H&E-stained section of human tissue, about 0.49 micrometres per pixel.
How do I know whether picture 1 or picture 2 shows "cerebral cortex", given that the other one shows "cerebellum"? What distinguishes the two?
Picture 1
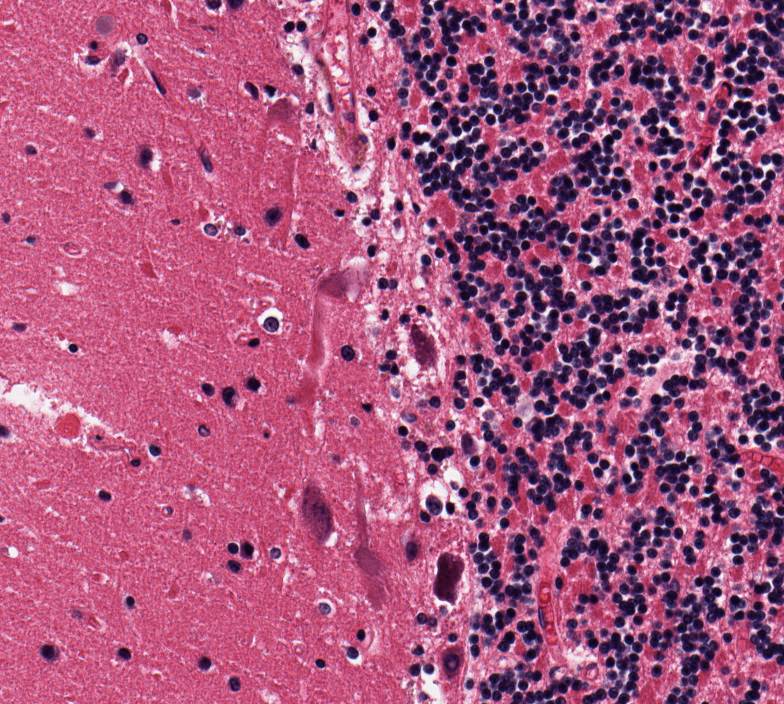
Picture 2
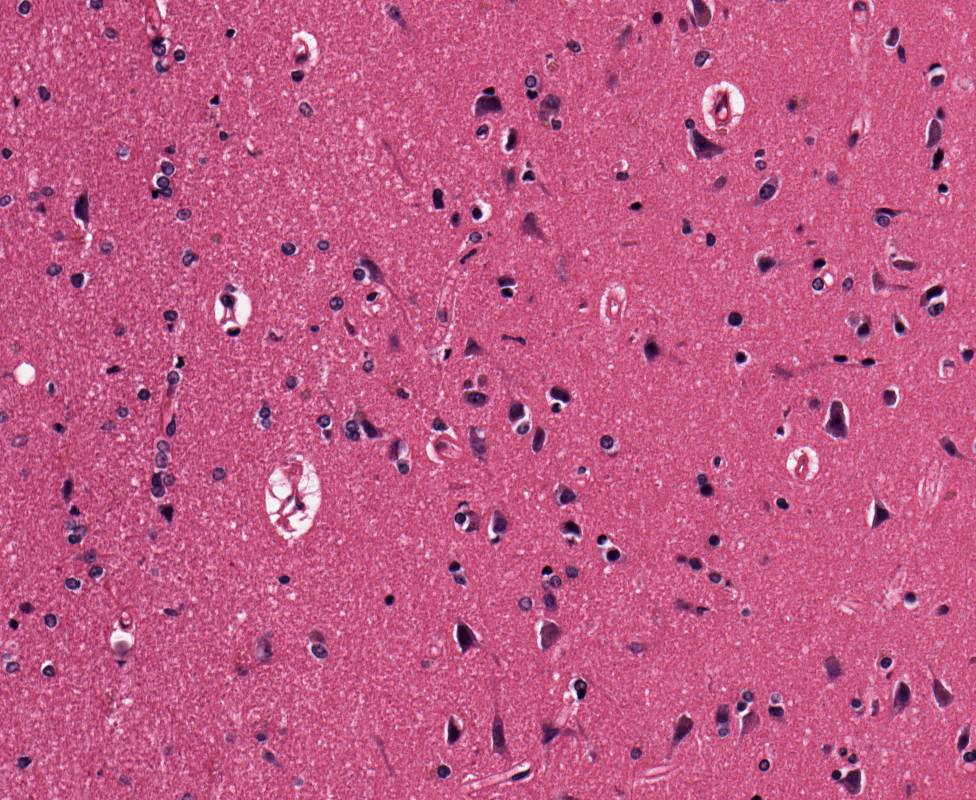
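So, the cerebellum is picture 1 and the cerebral cortex is picture 2. In picture 1 a pale pink, sparsely nucleated layer on the left meets a dense right-hand layer of granule cells with small round dark nuclei and scant cytoplasm, dotted with small pink cell-free islands.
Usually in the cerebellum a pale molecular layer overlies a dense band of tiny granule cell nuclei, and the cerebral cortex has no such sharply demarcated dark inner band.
Picture 2 is instead an evenly pink, finely granular background with cells scattered singly, and darker triangular neuronal cell bodies, each tapering to a pointed process, are spread throughout. Small vessels cut in cross-section, the largest in the lower left-centre, sit in clear empty spaces around their walls.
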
